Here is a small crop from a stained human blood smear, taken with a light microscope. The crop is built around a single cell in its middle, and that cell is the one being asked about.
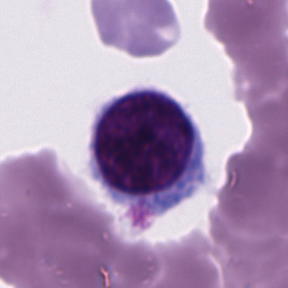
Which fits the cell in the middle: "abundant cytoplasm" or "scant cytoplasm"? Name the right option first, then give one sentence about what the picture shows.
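Scant cytoplasm. The nucleus fills most of the cell, leaving a narrow rim of cytoplasm.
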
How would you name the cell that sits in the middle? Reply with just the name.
hairy cell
